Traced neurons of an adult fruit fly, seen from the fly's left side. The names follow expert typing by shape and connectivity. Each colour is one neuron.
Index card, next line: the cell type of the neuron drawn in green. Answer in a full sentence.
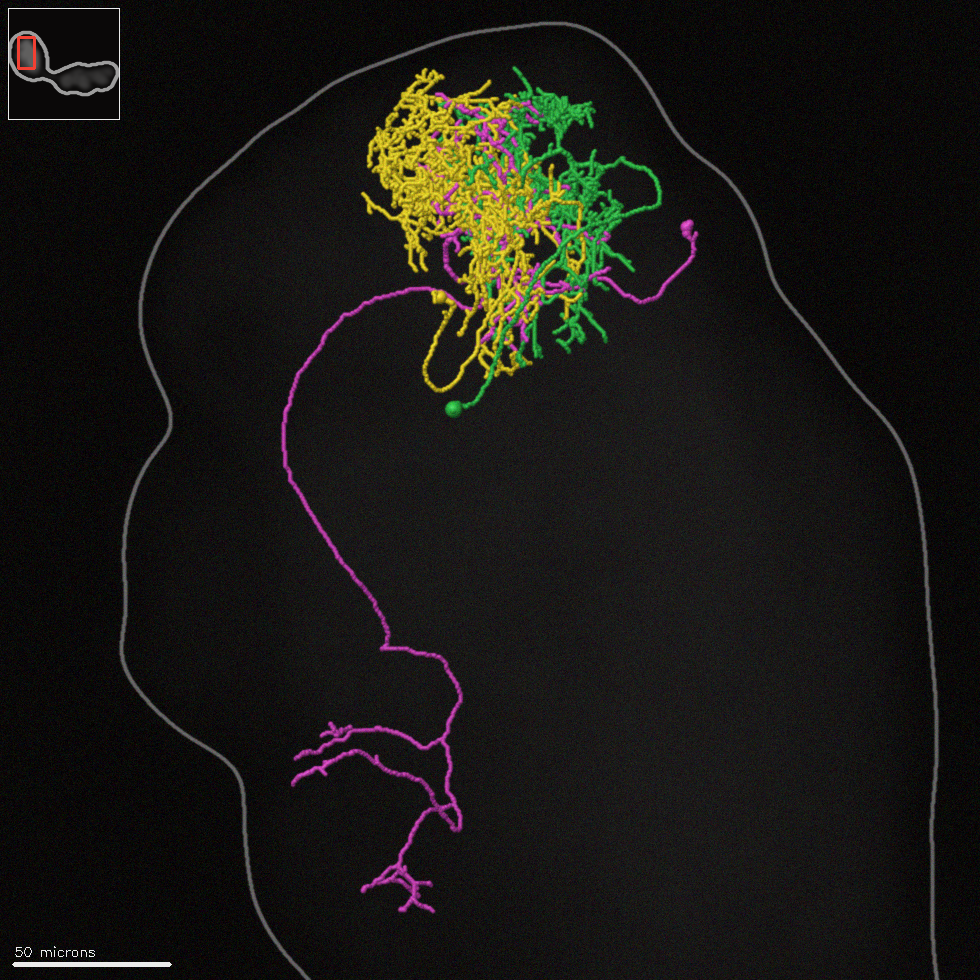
The cell type is SLP070.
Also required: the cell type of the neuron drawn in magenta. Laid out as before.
The cell type is LHPV11a1.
